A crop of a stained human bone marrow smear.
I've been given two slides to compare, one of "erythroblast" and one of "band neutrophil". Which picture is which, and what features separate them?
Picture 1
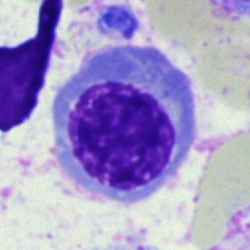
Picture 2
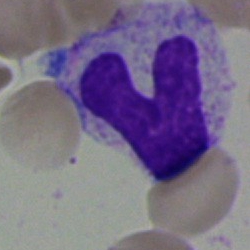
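In this pair, picture 1 shows an erythroblast and picture 2 a band neutrophil. The band neutrophil's nucleus is bent into a U whose two arms point upward.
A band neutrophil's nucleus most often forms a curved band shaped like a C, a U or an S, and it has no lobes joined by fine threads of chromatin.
In the erythroblast the chromatin is coarse, with dark purple clumps separated by lighter gaps.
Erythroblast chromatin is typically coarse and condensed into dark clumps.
The band neutrophil's chromatin stains deep purple and looks dense and condensed.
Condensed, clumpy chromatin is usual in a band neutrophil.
Neither nucleus shows a nucleolus.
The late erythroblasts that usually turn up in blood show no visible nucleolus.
The erythroblast's cytoplasm has no granules.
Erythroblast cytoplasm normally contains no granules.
The erythroblast's outline is roughly round with a few slightly flattened sides; the band neutrophil's is roughly round, with a small patch of bluer cytoplasm at its upper-left edge. A red cell touches the lower end of the band neutrophil's nucleus at the lower right, while a very dark purple irregular mass lies apart from the erythroblast at the upper left edge of its picture.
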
